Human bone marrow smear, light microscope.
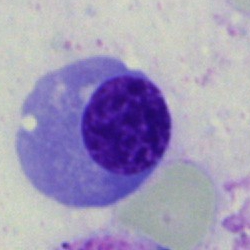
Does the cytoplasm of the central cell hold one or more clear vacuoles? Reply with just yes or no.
Yes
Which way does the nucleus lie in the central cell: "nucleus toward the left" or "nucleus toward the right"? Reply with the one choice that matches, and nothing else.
Nucleus toward the right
